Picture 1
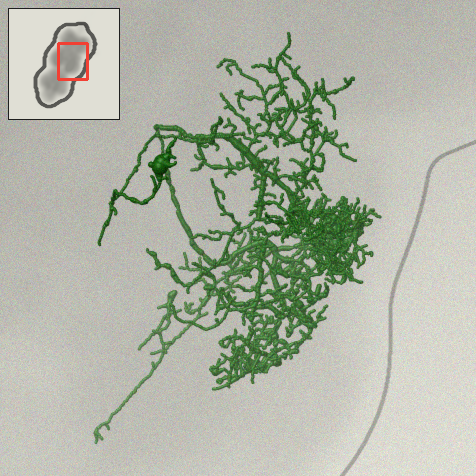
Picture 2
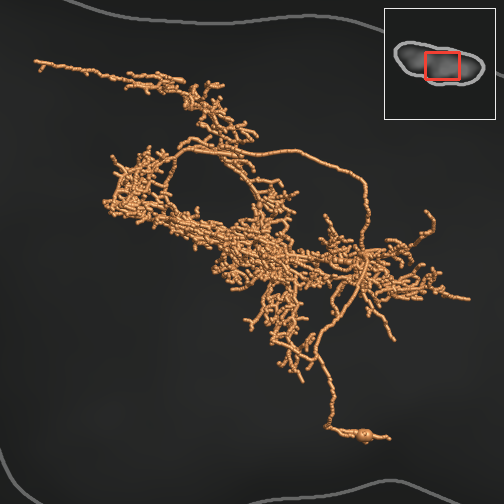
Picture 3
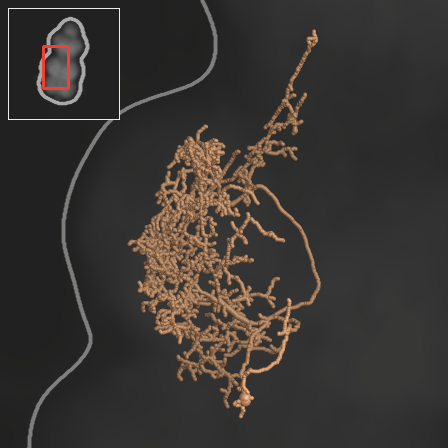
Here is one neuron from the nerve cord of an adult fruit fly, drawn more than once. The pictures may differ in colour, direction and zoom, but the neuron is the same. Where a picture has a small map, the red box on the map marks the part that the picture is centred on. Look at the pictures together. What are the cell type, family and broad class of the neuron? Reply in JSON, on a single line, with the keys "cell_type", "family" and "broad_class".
{"cell_type": "IN02A010", "family": "hemilineage 02A", "broad_class": "nerve-cord intrinsic neuron"}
